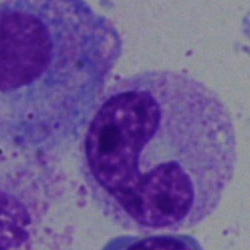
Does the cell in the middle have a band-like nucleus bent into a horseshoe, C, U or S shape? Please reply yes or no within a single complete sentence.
Yes, a curved band without separate lobes is the shape of the nucleus.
